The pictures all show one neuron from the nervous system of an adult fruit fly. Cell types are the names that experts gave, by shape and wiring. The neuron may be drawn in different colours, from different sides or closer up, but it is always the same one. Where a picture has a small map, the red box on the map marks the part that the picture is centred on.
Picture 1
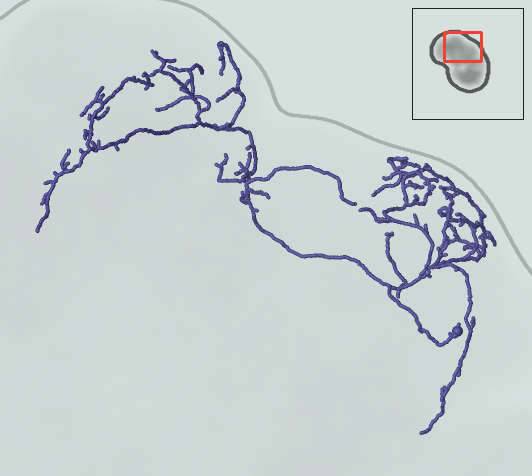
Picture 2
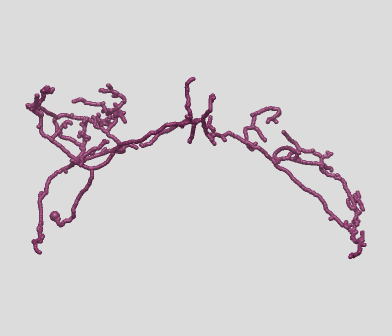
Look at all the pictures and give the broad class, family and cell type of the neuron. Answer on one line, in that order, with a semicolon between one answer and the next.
central-brain intrinsic neuron; hemilineage SMPpv2_dorsal; SLP368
